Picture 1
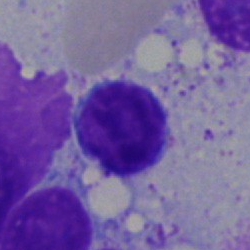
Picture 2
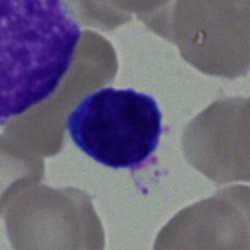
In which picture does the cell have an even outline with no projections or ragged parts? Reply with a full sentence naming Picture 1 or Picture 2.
Picture 1 is where the cell's outline is smooth.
